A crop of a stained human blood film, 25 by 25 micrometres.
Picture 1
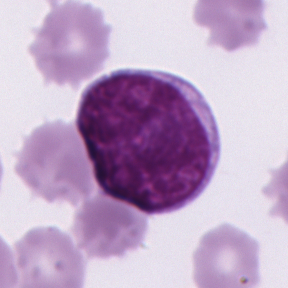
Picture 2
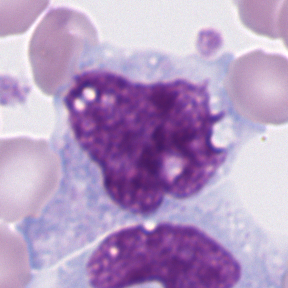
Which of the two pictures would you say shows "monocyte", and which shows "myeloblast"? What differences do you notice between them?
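Picture 1 shows a myeloblast, and picture 2 shows a monocyte. In picture 1 the cytoplasm is only a thin crescent, mainly along the right side, and the nucleus fills about 80% of the cell's area, whereas in picture 2 the cytoplasm is abundant and pale grey-blue.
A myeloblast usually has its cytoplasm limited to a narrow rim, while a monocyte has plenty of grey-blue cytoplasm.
No granules are seen in picture 1, while the cytoplasm in picture 2 holds only fine, faint, dust-like granules.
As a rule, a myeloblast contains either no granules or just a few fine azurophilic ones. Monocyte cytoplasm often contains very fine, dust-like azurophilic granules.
The nucleus in picture 1 is round to oval, with no lobes or deep indentation.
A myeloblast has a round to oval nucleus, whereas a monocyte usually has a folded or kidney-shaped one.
The cell in picture 1 is about 13 micrometres across, while the nucleus alone in picture 2 is about 14 by 12 micrometres.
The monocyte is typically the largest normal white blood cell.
The outline in picture 1 is smooth and roughly round, but the border in picture 2 is irregular. Picture 1 shows no vacuoles, and the red cells around it have crenated, spiky edges. In picture 2 several small clear spots lie over the nucleus, and another nucleated cell with a curved nucleus touches it from directly below.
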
